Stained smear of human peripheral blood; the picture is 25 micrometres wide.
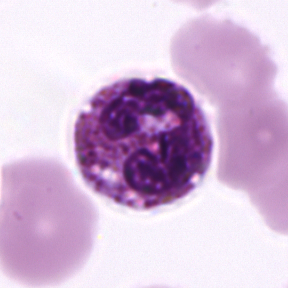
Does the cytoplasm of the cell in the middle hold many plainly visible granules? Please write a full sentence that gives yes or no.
Yes, the cytoplasm of the cell is rich in visible granules.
